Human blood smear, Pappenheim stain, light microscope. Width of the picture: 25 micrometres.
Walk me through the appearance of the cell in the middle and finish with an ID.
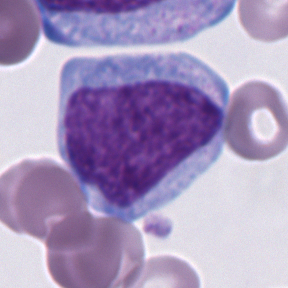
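Angular borders on this nucleus, fairly straight-edged, and I see no notch anywhere. It measures about 14 by 11 micrometres. The cytoplasm is pale blue, its widest band lying above the nucleus. Only faint fine stippling shows in it, with no coarse granules. I'd call this a promyelocyte.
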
